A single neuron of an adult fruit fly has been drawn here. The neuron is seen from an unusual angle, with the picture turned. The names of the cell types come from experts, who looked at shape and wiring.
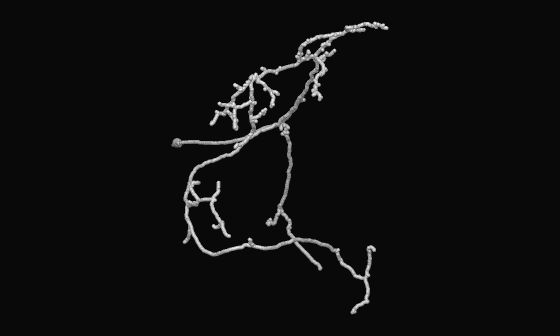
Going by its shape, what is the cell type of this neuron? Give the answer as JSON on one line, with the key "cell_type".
{"cell_type": "AVLP486"}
